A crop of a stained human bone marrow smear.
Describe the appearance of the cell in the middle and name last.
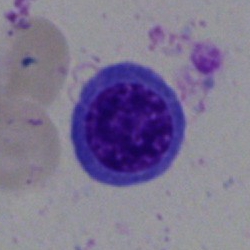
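A round, smooth outline encloses the cell. Most of it is filled by the nucleus, which leaves a rim of strong deep blue cytoplasm all round. Its dark purple chromatin is broken by many small paler spots. This is an erythroblast.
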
